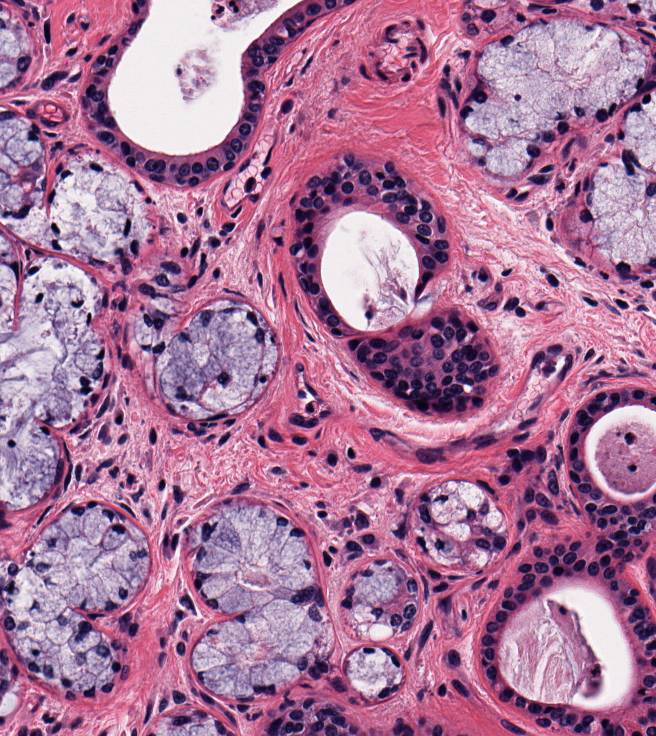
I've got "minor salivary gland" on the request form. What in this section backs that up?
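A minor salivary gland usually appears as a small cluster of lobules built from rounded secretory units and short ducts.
Fits minor salivary gland: rounded glandular units with pale cytoplasm fill the left side and lower part of the field; ducts with open lumina lie in the centre, top and right.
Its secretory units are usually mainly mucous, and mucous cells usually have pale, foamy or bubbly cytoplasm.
Also fits: acinar cytoplasm pale grey-blue, finely bubbly, mucous. Acinar nuclei small, dark, pressed against the outer edge of each acinus. Several duct lumina hold pale wispy grey-pink material; the large duct at the top is mostly empty.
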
